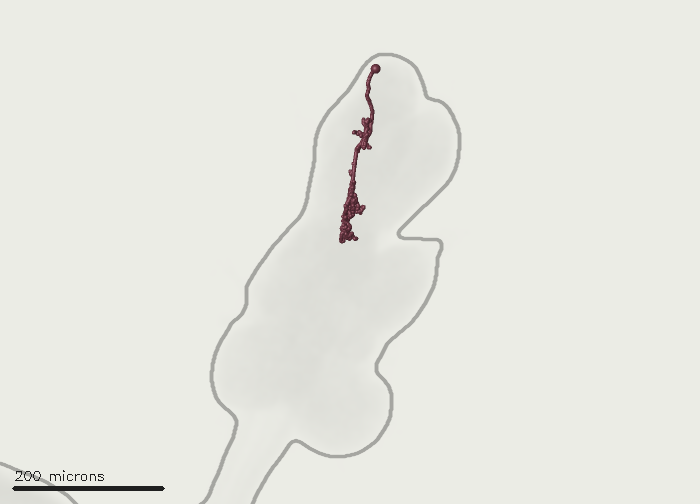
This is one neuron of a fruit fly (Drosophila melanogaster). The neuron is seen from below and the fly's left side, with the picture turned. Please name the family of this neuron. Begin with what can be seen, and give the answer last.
It lies in the nerve cord. The cell body can be seen at the top of the picture. From top to bottom in the picture it spans about 250 microns. Its broad class is nerve-cord intrinsic neuron. The family is hemilineage 21A.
